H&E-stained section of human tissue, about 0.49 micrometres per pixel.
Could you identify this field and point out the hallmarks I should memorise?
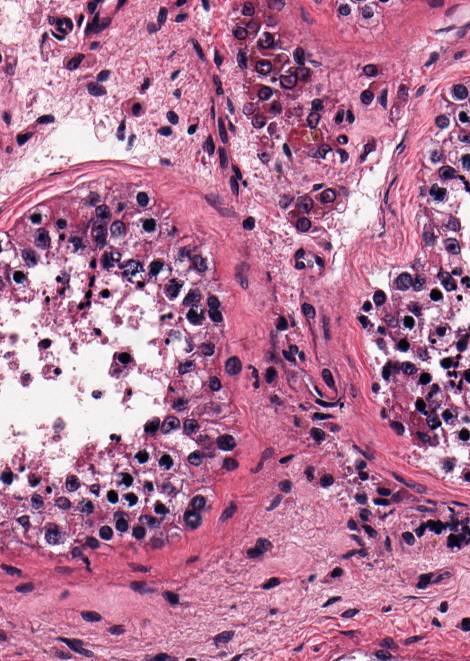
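Main structure: seminiferous tubule, two rounded profiles at left and right, with stroma between. First: at top centre, between tubules, a cluster of polygonal cells with abundant pink cytoplasm and round nuclei.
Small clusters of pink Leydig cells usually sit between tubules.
Next: each tubule has a thick, pink, layered fibrous wall.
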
